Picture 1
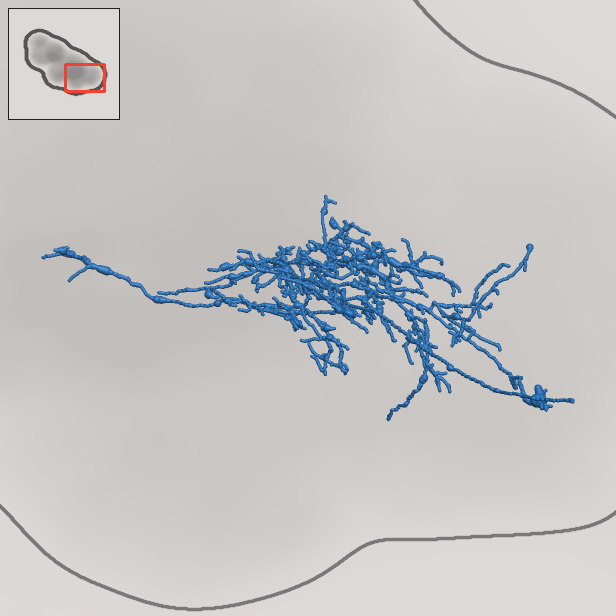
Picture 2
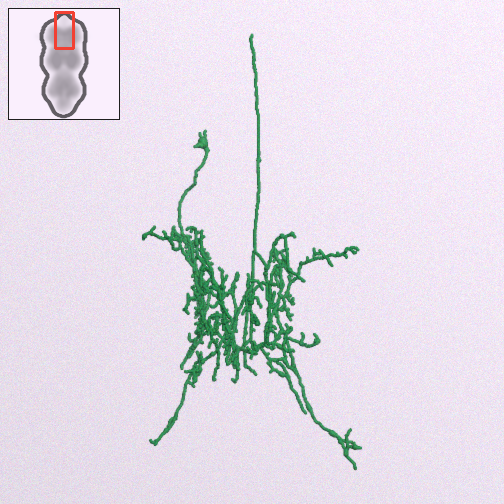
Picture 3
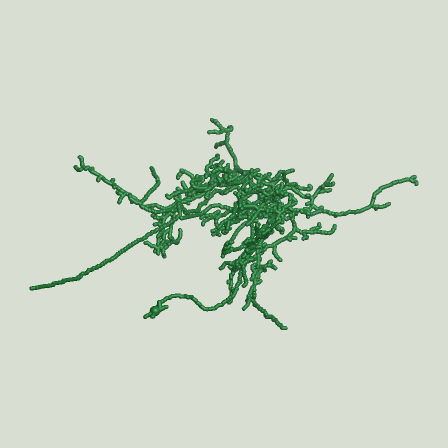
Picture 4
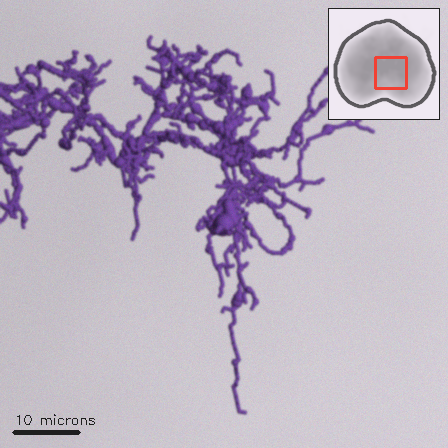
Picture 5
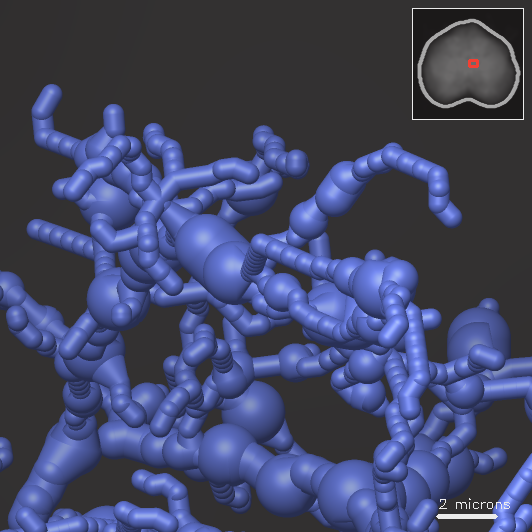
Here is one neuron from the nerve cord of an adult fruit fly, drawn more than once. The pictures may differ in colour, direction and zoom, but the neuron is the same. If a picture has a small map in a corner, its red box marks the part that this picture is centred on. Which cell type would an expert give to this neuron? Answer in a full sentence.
The cell type is AN08B059.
